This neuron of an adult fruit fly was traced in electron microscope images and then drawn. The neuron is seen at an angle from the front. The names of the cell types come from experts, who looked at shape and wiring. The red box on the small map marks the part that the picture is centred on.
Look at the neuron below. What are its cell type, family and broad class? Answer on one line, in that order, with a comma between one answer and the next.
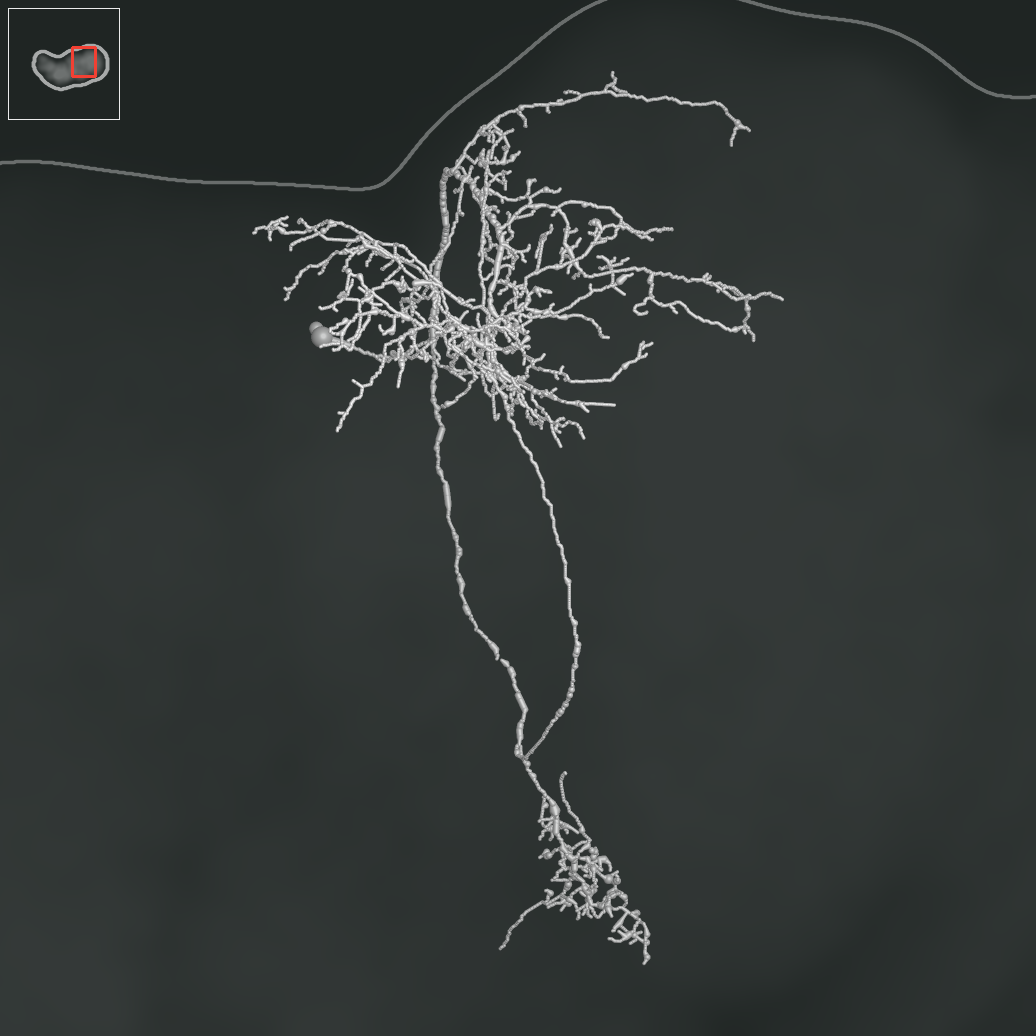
CB0405, hemilineage DM2_central, central-brain intrinsic neuron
